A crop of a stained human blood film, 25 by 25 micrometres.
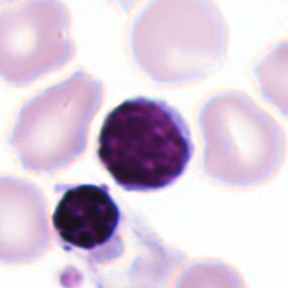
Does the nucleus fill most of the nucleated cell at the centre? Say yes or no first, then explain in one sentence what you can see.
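Yes. Cytoplasm is scant, showing at most as a very thin rim around the nucleus.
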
